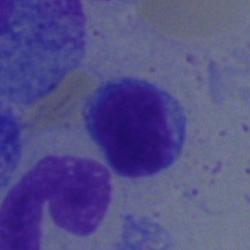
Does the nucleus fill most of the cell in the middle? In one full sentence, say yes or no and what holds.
Yes, most of this cell is taken up by its nucleus.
